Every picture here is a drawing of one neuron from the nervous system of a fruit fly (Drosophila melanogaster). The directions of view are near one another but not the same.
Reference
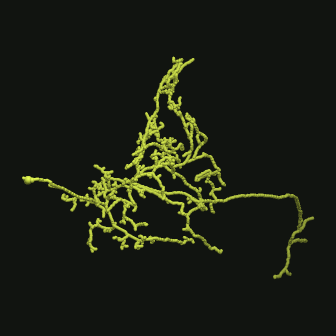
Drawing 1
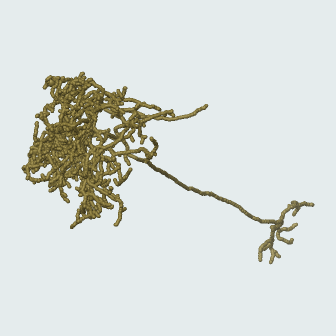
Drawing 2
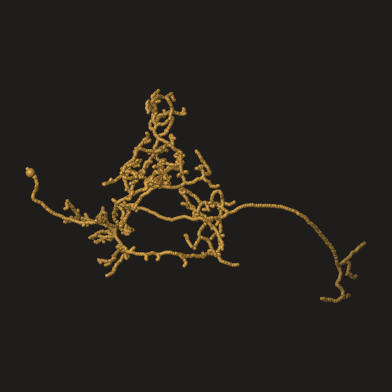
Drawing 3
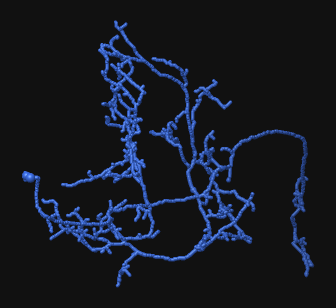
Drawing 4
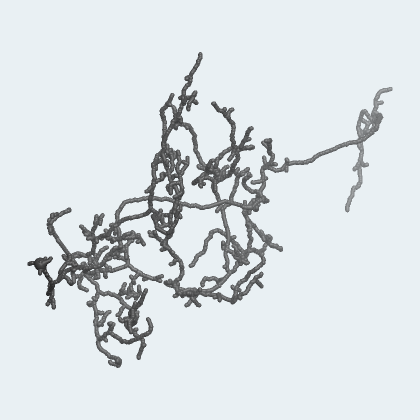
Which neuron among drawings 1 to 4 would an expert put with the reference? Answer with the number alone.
2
